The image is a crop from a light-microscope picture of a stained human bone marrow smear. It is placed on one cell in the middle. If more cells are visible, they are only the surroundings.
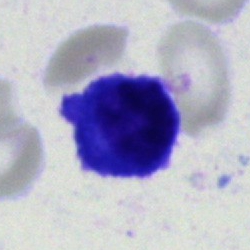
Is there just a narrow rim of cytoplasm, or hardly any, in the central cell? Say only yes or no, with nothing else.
Yes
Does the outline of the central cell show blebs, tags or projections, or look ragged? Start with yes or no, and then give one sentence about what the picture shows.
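Yes. The cell is roughly round with a finely ragged edge.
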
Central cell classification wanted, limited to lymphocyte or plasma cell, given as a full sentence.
Seen at the centre of the crop is a plasma cell.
